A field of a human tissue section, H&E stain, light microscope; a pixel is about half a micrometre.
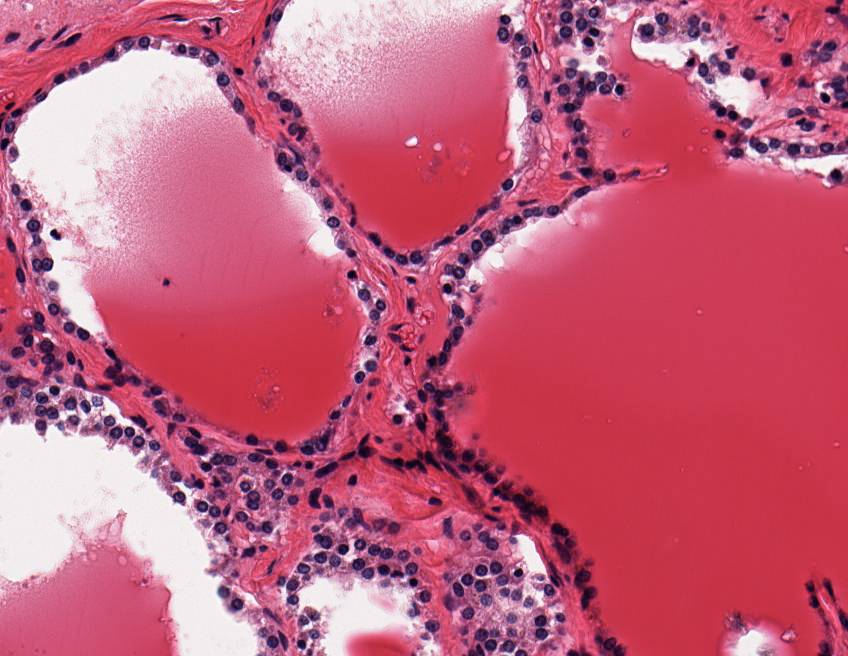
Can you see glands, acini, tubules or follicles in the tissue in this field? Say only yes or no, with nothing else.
Yes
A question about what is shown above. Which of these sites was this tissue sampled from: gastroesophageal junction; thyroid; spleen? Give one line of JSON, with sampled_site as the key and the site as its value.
{"sampled_site": "thyroid"}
